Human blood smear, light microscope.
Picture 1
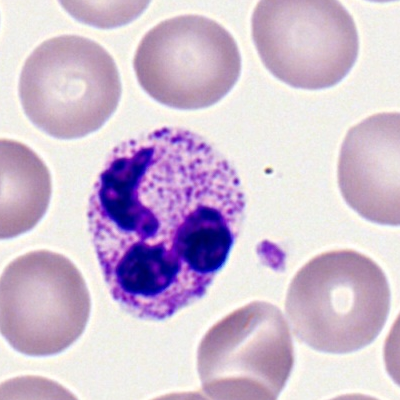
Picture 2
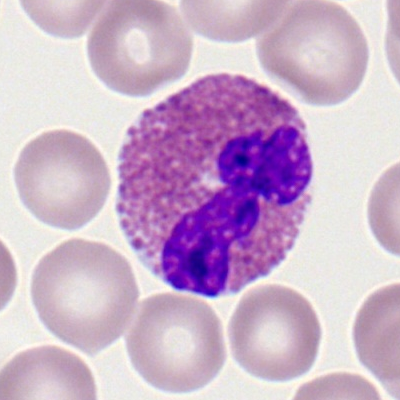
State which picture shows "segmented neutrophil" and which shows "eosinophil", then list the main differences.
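Picture 1 is a segmented neutrophil; picture 2 is an eosinophil. Picture 1 nucleus: three separate lobes. Picture 2 nucleus: two lobes joined by a narrower connecting part.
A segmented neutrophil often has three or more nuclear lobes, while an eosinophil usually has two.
Picture 1 cytoplasm: abundant, pale pinkish-lilac, filled with fine lilac-purple granules. Picture 2 cytoplasm: packed with coarse pink-purple granules that leave the nuclear outline clear.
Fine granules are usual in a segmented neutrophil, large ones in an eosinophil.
Shared by both: dark purple, clumped chromatin.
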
